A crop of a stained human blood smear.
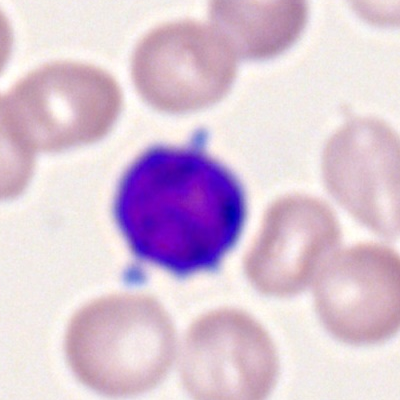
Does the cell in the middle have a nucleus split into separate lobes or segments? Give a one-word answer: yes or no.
No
